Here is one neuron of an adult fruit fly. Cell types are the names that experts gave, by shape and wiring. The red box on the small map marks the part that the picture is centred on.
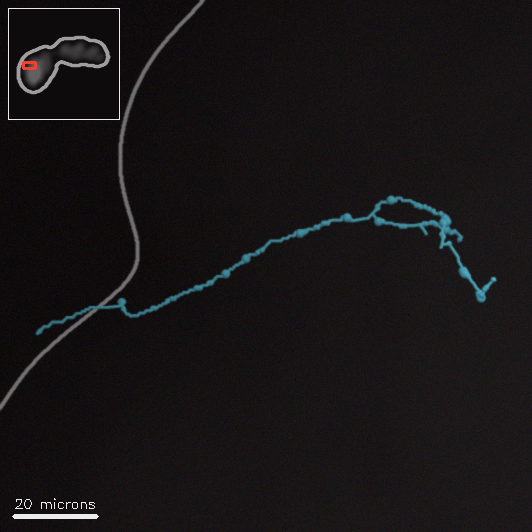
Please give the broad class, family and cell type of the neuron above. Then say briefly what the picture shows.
This is a sensory neuron entering the brain. The name of its family is class mechanosensory. The cell type is JO-EV6. The drawing shows no cell body. By the scale bar it is about 110 microns wide in this view. There are a dozen or fewer branch ends.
